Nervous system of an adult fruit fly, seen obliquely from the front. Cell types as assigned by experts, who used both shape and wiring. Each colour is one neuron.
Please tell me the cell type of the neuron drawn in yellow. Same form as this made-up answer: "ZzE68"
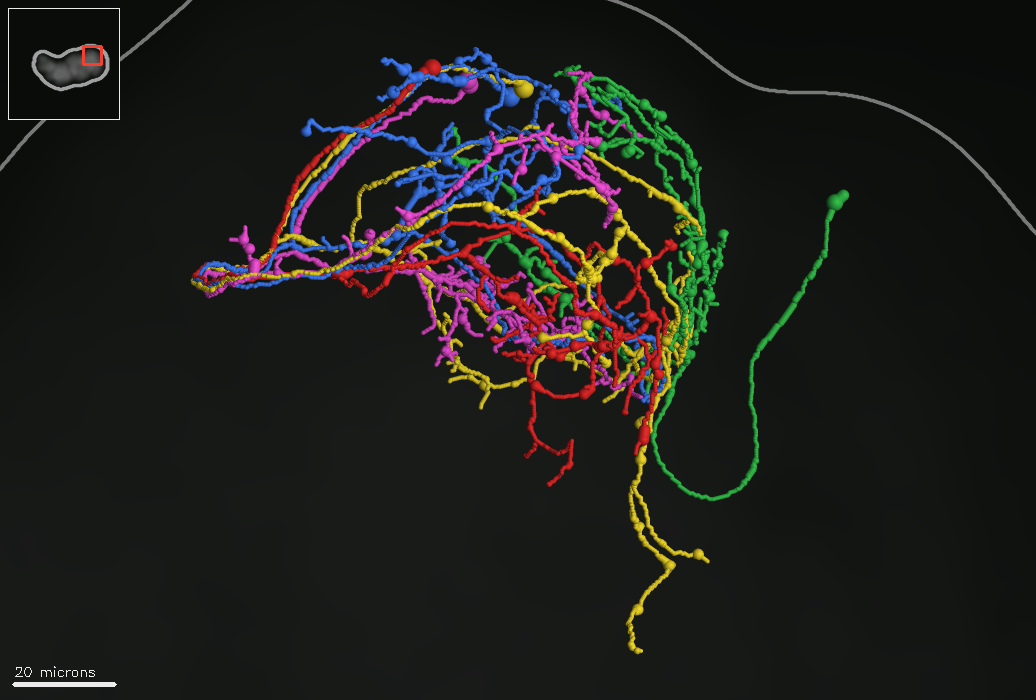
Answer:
"LHPV5b4"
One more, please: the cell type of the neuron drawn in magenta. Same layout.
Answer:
"LHPV5b2"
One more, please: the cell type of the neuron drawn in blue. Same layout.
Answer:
"LHPV5b1"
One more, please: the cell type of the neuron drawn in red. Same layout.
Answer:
"LHPV5c3"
